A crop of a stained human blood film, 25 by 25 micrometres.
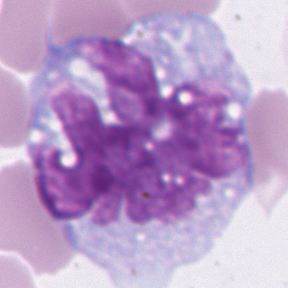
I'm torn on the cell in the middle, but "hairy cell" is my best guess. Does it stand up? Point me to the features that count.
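The abundant, pale grey-blue cytoplasm lacks distinct coarse granules and holds several small clear vacuoles. The nucleus forms broad, folded, overlapping lobes; the irregular outline has a small pointed projection at the upper left. Abundant cytoplasm fits both names.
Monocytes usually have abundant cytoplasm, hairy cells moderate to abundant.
The vacuoles speak for monocyte.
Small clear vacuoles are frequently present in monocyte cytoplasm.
One projection at the upper left speaks against hairy cell.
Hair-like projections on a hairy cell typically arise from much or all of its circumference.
This is a monocyte, not a hairy cell.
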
